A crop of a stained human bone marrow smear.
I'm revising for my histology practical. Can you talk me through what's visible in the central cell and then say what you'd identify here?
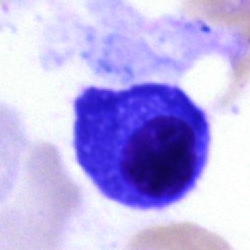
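See how the nucleus lies off-centre, down towards the lower right of the cell, with dense dark purple chromatin. The cytoplasm is abundant and deep blue, and small pale spots are scattered through its upper part. That's a plasma cell.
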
